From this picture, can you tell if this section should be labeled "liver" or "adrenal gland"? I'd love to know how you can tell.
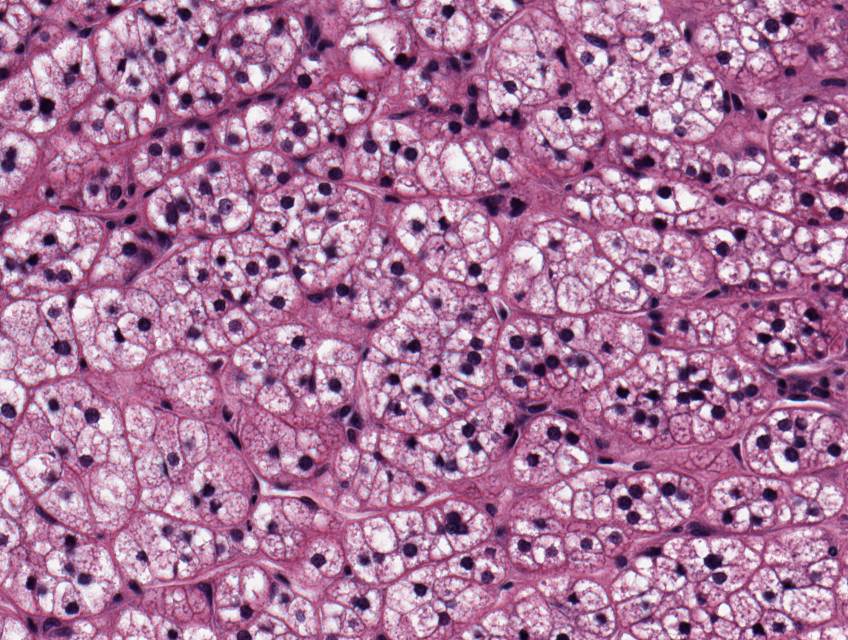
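This is adrenal gland. What decides it is the cytoplasm: abundant, pale and finely bubbly, with many small clear vacuoles crossed by delicate pink strands.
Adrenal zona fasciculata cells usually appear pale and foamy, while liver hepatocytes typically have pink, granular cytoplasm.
The cells form rounded nests and short cords outlined by thin pink septa, each with one small, round, dark nucleus, mostly central.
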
